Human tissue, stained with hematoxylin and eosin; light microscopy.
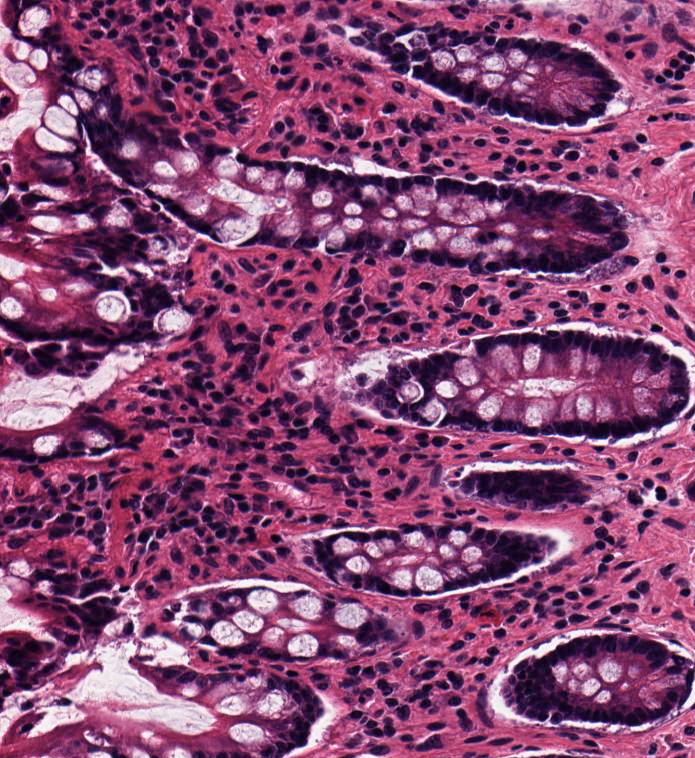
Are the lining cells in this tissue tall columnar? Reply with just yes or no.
Yes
